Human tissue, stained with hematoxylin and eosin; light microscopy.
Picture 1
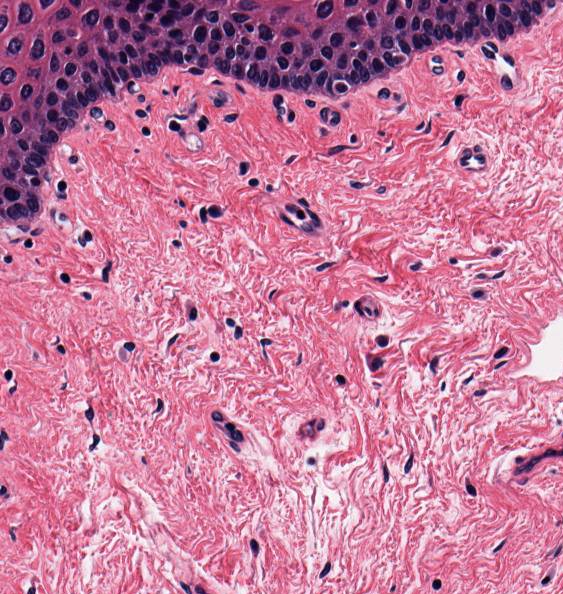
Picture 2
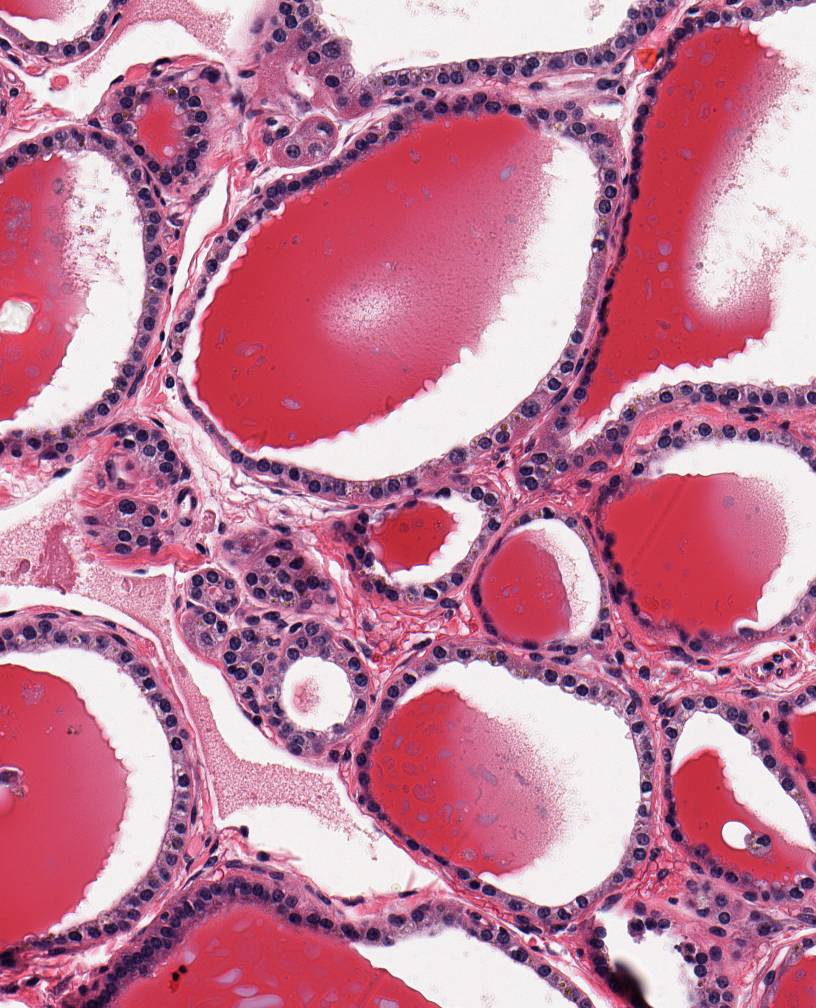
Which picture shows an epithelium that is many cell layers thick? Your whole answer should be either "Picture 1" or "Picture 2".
Picture 1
